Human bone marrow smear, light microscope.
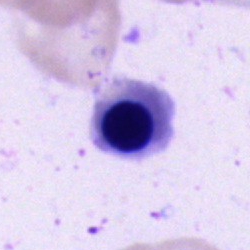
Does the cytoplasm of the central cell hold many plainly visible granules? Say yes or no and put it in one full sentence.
No, its cytoplasm lacks visible granules entirely.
